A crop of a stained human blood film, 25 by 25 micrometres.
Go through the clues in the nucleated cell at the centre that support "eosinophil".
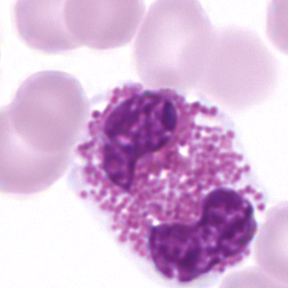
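Here the nucleus shows as two large dark purple masses, one at the upper left of the cell and one at the lower right.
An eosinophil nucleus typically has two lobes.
So the two masses go with the name eosinophil. The cytoplasm, I see, is crowded with round reddish-pink granules, all of about the same size.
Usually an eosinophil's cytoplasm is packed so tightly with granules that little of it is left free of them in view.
That crowding fits as well. Between the granules, what cytoplasm does show is pale and nearly colourless.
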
